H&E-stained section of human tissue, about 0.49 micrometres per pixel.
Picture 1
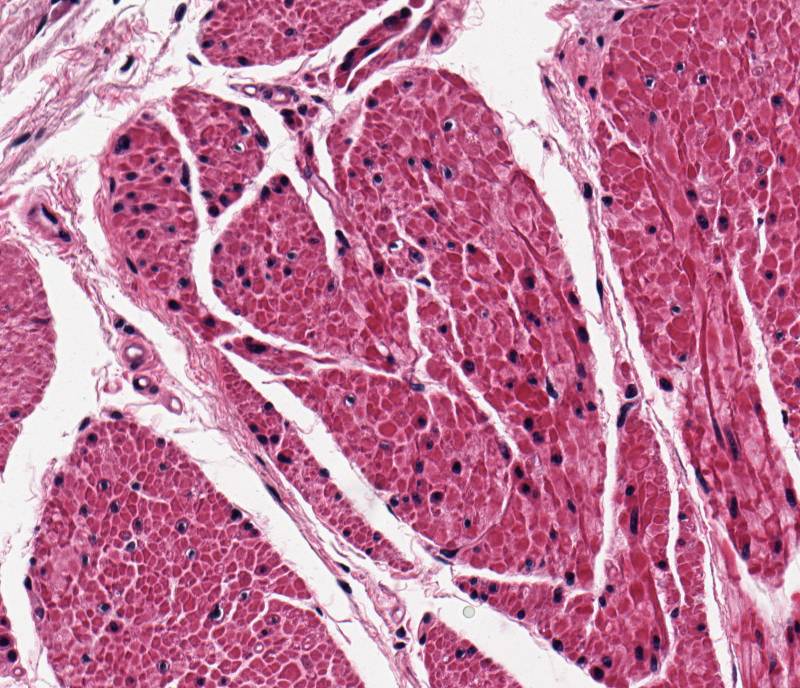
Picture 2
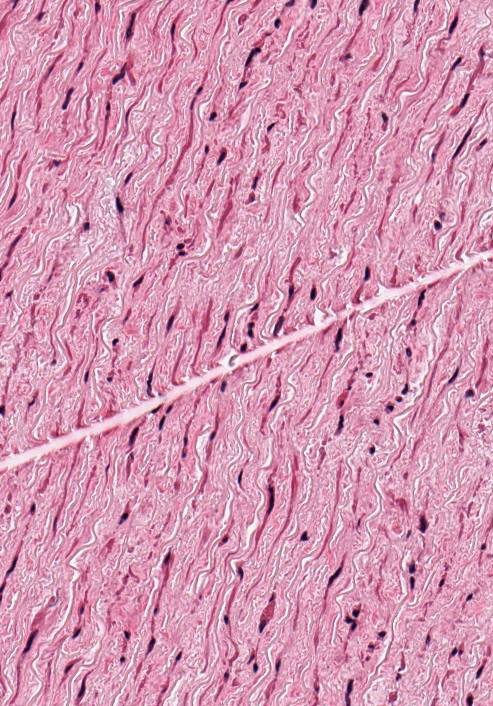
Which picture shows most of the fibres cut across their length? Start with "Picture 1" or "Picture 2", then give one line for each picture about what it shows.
Picture 1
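Picture 1: Most bundles on the left and in the centre are cut across, so the cells show as small polygonal profiles.
Picture 2: The whole field is filled by parallel fibres running roughly from the top to the bottom of the picture.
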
